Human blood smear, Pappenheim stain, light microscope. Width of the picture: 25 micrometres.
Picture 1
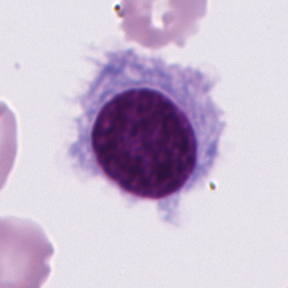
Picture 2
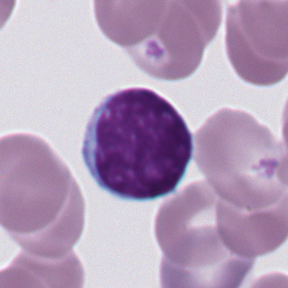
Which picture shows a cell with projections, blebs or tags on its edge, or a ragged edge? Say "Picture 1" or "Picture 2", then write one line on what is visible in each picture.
Picture 1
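Picture 1: The cell outline is irregular and ragged rather than smooth.
Picture 2: The cell's outline is smooth and round.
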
